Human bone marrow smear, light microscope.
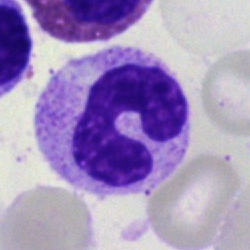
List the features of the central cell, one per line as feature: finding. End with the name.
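Nucleus: thick band bent into a C shape
Curve: wraps a small pale patch of cytoplasm near the cell centre
Chromatin: dark purple, coarsely clumped
Granules: fine, violet, evenly scattered through the cytoplasm
Name: band neutrophil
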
